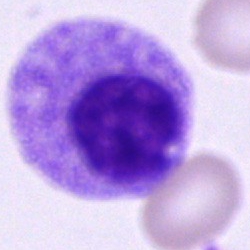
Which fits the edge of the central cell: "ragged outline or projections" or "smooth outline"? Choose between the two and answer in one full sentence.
Smooth rather than rough is the outline of this cell.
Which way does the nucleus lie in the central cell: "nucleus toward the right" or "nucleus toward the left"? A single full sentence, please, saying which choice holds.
What sits toward the right of the cell is its nucleus.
